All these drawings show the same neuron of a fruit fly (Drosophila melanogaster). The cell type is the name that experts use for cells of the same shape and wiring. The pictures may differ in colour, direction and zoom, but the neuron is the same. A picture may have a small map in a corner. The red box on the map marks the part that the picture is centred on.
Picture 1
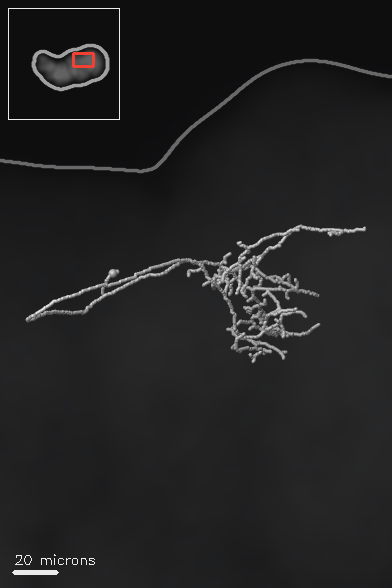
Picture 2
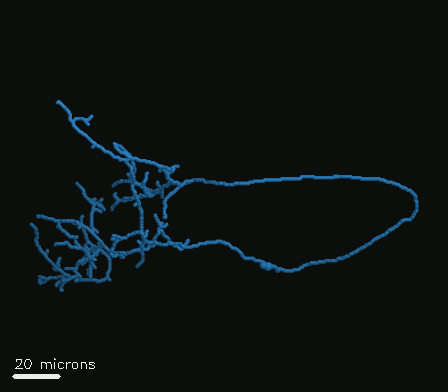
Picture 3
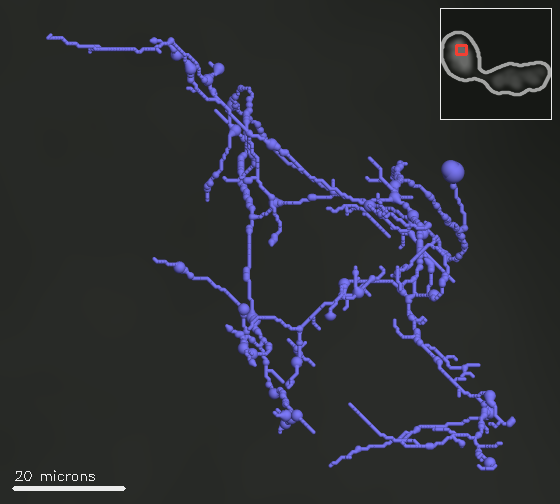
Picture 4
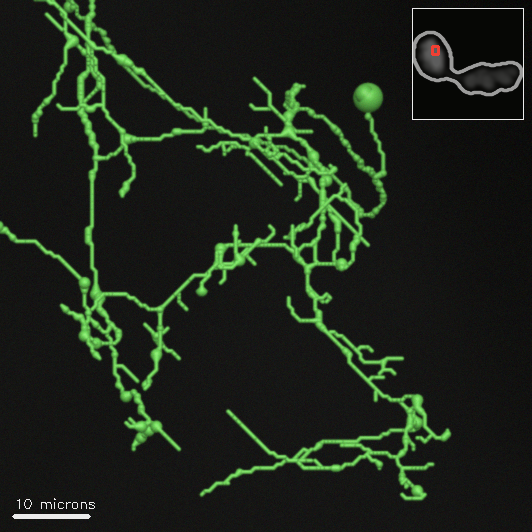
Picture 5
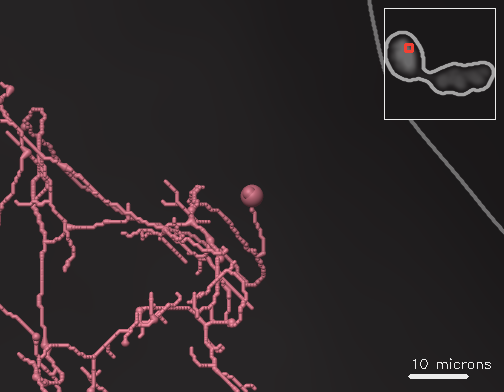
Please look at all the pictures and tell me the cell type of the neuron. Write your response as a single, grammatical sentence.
The cell type of this neuron is CB4071.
